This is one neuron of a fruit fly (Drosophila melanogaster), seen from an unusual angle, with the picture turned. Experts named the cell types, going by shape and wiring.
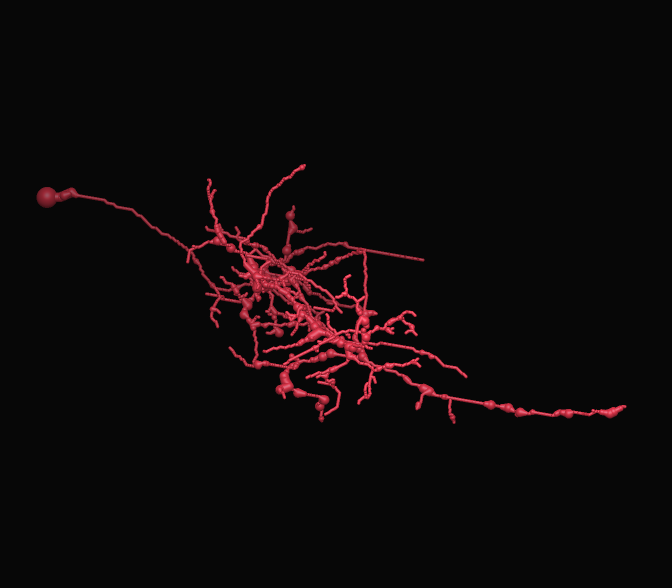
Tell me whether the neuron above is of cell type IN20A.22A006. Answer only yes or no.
no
